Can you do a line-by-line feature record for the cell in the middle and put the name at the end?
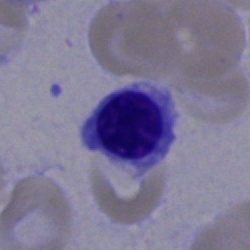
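Chromatin: dense, dark purple throughout nucleus
Granules: none visible in cytoplasm
Outline: irregular, ragged on right side
Cytoplasm: bulges most at left edge
Name: erythroblast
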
